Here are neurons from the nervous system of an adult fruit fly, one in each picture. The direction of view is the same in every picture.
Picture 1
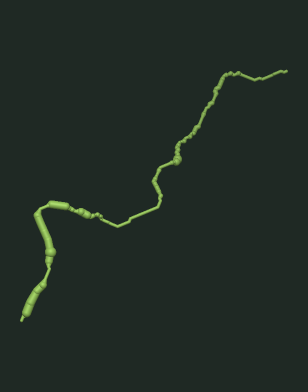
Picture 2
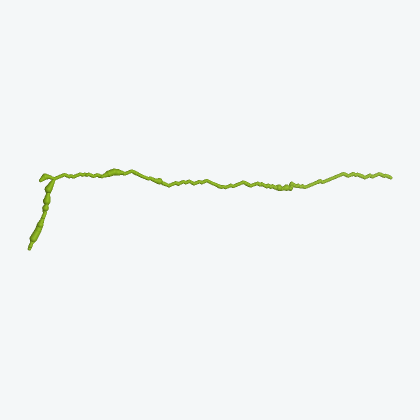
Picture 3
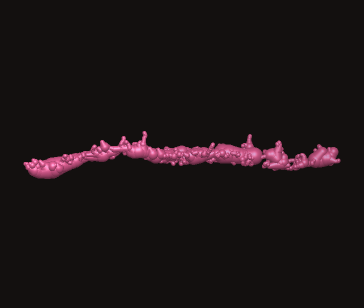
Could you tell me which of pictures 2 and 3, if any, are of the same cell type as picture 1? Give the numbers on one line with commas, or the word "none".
2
